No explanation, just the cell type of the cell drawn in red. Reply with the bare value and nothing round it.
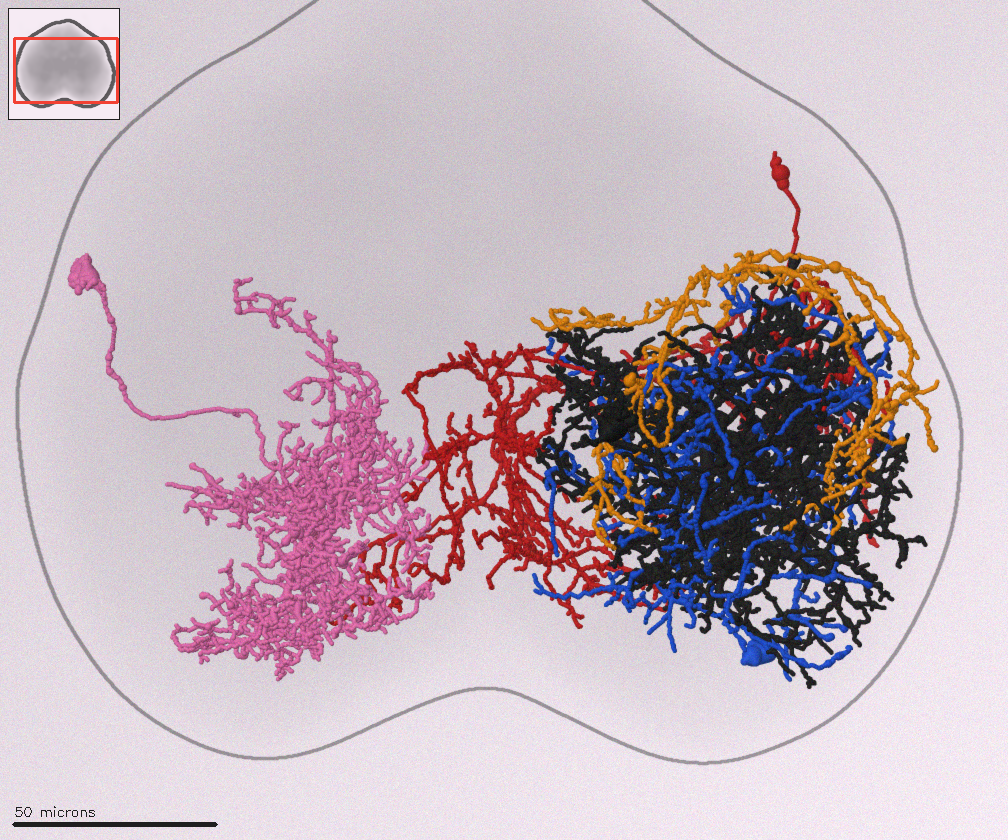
IN11A008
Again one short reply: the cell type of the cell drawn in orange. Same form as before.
IN08A030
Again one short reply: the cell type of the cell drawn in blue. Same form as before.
IN04B009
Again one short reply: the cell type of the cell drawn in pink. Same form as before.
IN21A019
